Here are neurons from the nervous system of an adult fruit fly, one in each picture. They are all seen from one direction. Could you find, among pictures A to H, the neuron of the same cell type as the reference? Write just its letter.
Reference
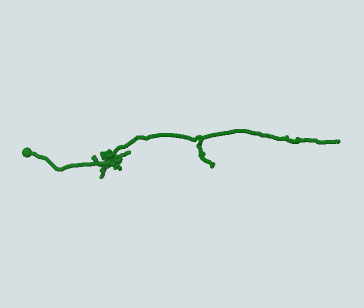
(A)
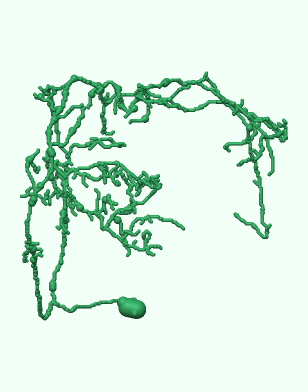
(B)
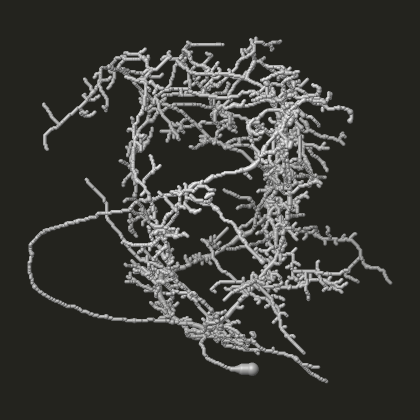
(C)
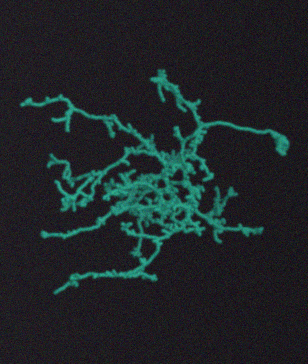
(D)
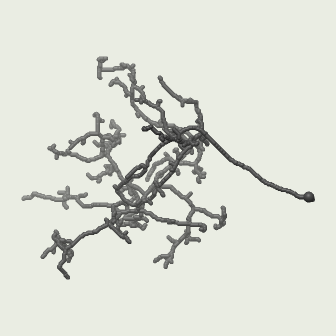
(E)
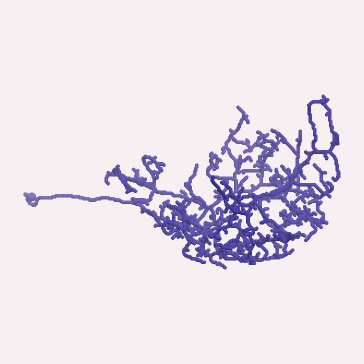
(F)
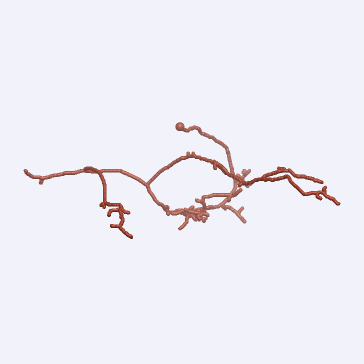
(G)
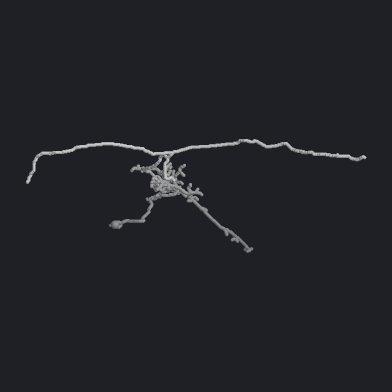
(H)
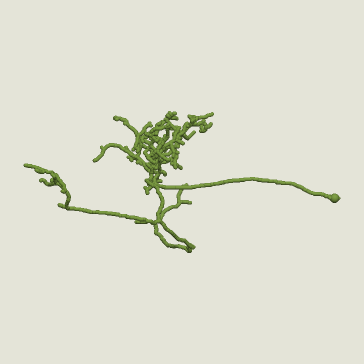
G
